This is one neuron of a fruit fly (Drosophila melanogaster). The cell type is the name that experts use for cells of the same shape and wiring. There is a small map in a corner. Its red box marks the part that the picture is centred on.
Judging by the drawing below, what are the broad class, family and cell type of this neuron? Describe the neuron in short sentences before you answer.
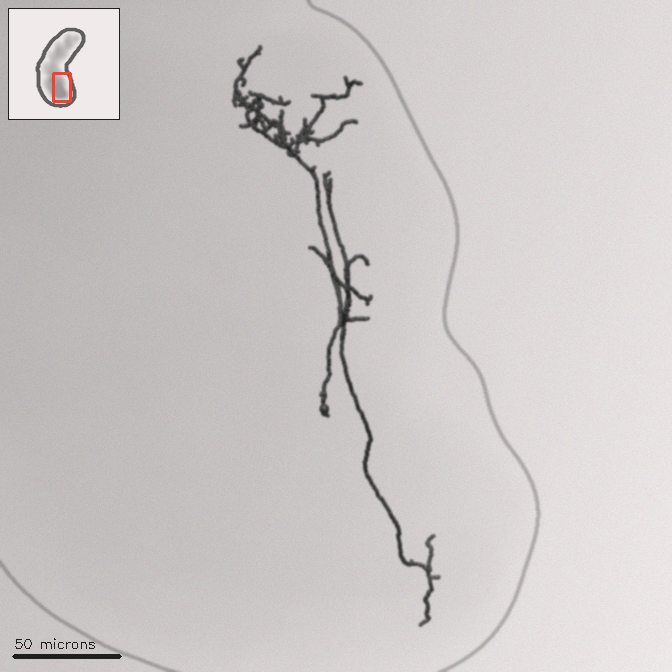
Its cell body lies in the middle of the picture. From top to bottom in the picture it spans about 250 microns. It is a central-brain intrinsic neuron. The family is hemilineage LHd1. The cell type is CB3124.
